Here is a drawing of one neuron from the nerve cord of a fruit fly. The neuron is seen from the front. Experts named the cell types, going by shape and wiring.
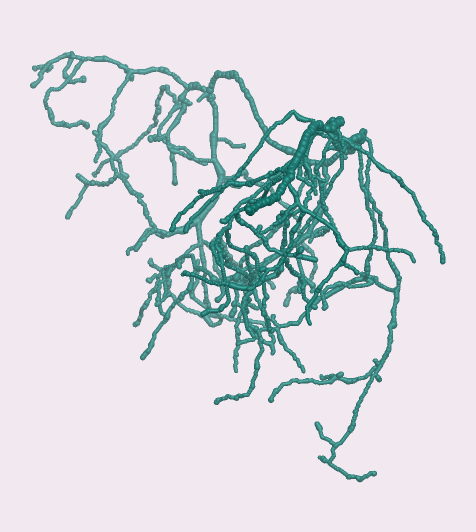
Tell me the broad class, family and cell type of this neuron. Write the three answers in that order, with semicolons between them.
descending neuron; DNge; DNge050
